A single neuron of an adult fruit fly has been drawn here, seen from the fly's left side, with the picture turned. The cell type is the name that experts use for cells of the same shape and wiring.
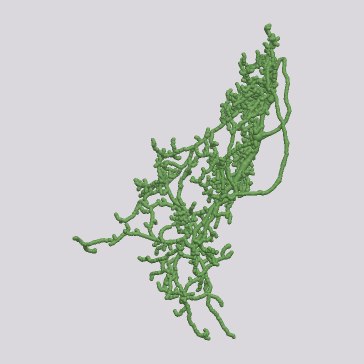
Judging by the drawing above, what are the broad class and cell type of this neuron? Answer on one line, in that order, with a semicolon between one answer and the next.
central-brain intrinsic neuron; PS278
